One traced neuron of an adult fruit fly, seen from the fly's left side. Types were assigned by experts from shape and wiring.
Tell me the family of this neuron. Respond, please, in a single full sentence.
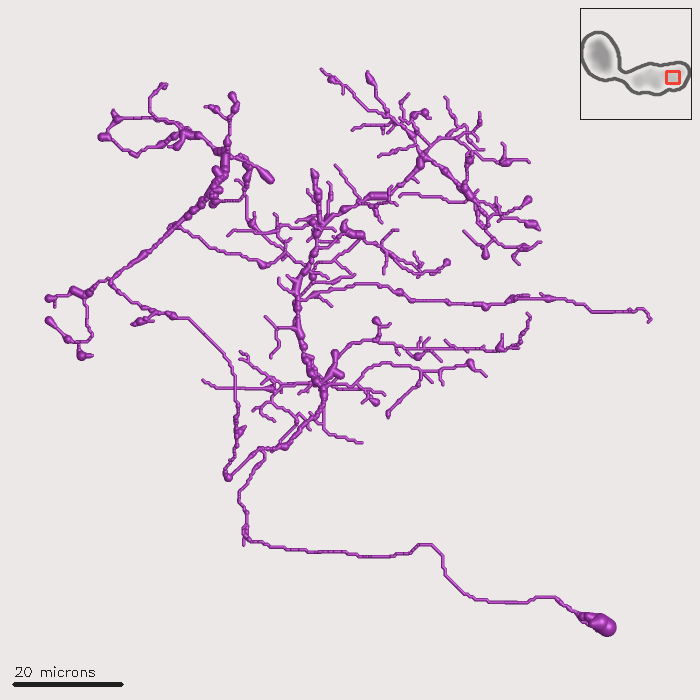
The neuron sits within family hemilineage 16B.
